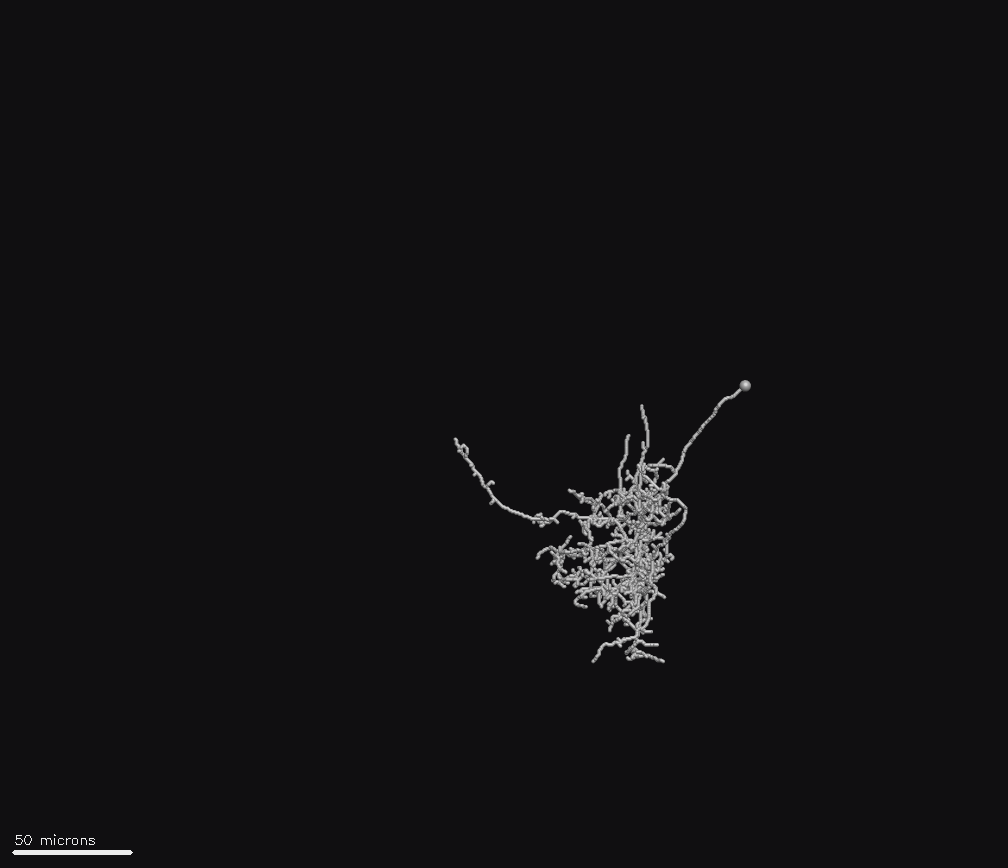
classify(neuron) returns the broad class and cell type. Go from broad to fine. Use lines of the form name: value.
broad class: central-brain intrinsic neuron
cell type: WED165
